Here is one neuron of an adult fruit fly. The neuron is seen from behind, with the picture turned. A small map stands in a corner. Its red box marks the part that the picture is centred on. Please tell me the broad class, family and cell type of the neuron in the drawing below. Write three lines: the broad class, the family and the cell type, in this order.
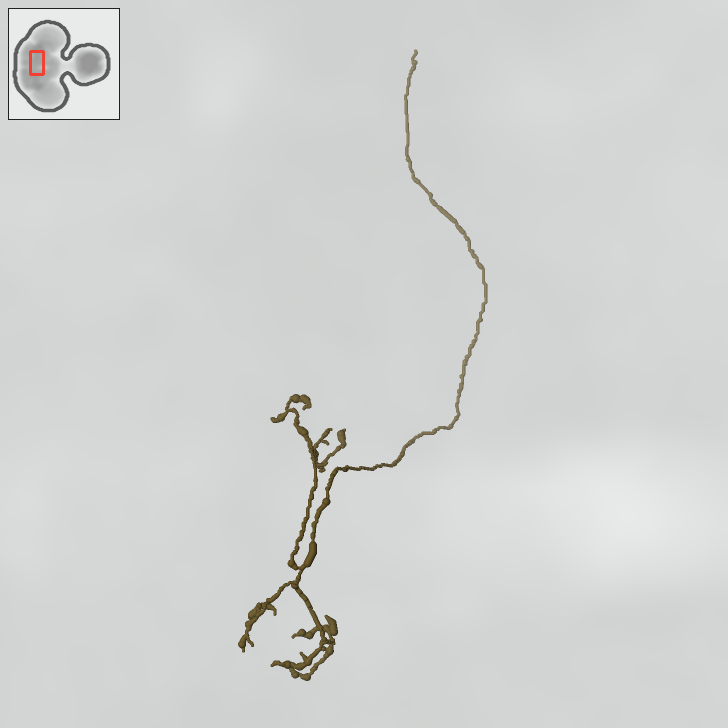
sensory neuron entering the brain
class olfactory
ORN_DM1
